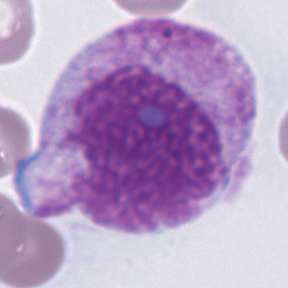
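Atypical promyelocyte, the central cell in a stained smear of human peripheral blood. Chromatin: a fine, stringy network, free of coarse dark clumps. Nucleolus: one, pale blue, near the centre of the nucleus. Outline: a blunt bulge sticks out at the lower left, with a blue edge. Cytoplasm: no clear vacuoles.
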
